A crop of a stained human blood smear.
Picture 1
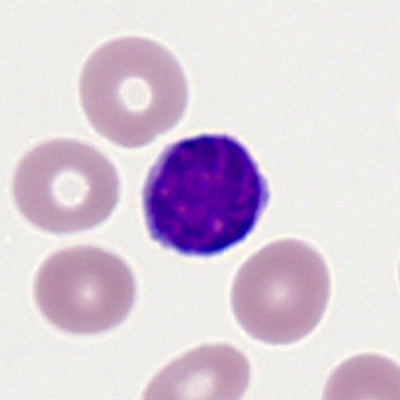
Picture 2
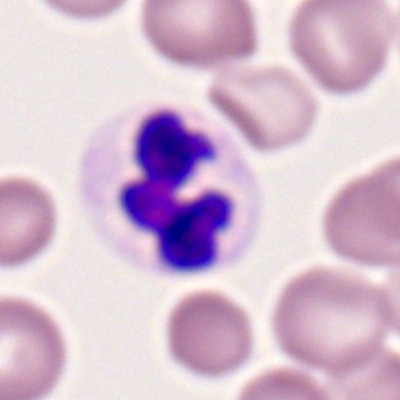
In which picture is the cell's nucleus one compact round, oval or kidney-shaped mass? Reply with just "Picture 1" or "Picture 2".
Picture 1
